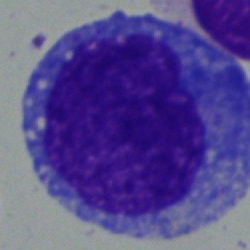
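Promyelocyte, the cell in the middle of this stained human bone marrow smear. First, the nucleus sits off-centre, toward the upper left of the cell. Second, the cytoplasm stains blue. Third, small clear vacuoles lie in the cytoplasm along the left edge. Last, the cell edge is slightly bumpy rather than smooth.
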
